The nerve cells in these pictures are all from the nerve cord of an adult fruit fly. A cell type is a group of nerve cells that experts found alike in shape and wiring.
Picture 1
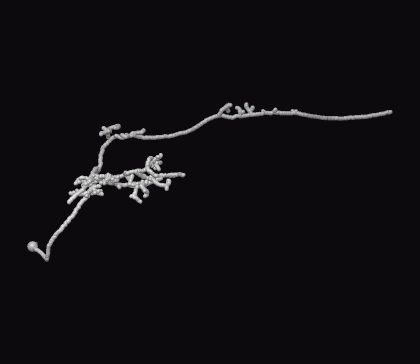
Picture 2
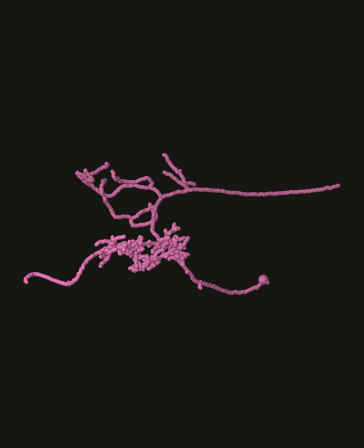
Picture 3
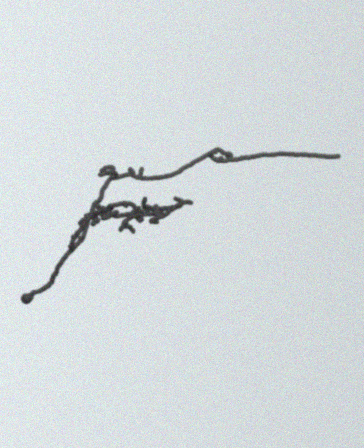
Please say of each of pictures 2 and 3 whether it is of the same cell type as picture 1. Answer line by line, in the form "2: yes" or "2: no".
2: no
3: yes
